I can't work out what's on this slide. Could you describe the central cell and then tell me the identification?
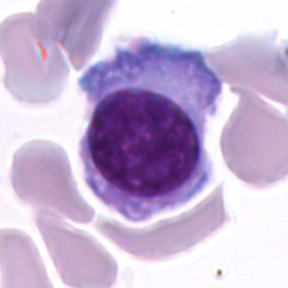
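Looking at the nucleus, I see it is round to slightly oval, without any indentation or lobes. Its chromatin stains dark purple, densely, all through. I can't make out any distinct nucleoli. In the cytoplasm there are no coarse orange-red granules. So this is a plasma cell.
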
